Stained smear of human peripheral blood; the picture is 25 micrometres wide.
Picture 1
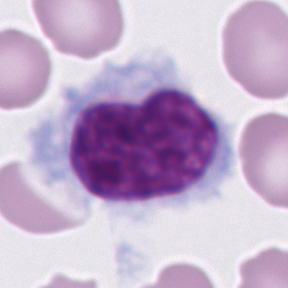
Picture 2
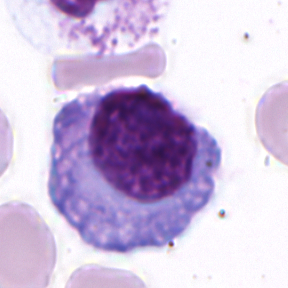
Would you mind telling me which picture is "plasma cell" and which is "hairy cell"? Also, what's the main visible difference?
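Picture 1: hairy cell; picture 2: plasma cell. Margin: picture 1 ragged and ill-defined, fringed by fine, wispy projections around most of its edge; picture 2 irregular, wavy and scalloped.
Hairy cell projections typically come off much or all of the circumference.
Cytoplasm: picture 1 pale, faintly greyish blue, without distinct granules; picture 2 holding many small pale vacuole-like spots and no purple granules.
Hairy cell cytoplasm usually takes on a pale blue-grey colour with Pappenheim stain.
Beside the nucleus: picture 2 has a paler band of cytoplasm bordering the nucleus on its lower-left side.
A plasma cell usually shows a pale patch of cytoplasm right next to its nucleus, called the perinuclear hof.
Chromatin: dark purple in both; mottled with coarser darker patches in picture 1, coarsely clumped in picture 2.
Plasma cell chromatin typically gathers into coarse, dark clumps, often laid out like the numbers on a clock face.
Nucleus: picture 1 about 13 by 9 micrometres; picture 2 about 10 by 9 micrometres, round to slightly oval, without any indentation.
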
